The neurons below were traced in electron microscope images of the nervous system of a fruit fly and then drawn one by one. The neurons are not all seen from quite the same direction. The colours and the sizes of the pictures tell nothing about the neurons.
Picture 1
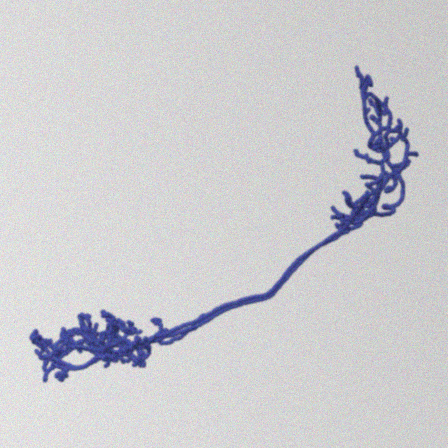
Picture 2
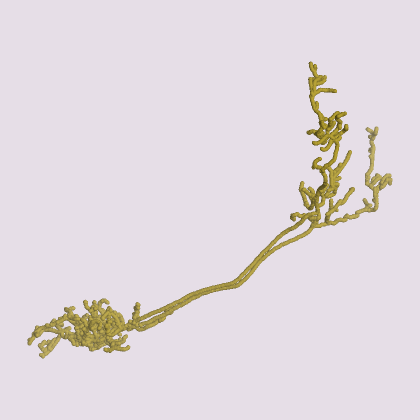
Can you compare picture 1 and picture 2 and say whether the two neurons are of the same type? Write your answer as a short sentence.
They are of the same cell type.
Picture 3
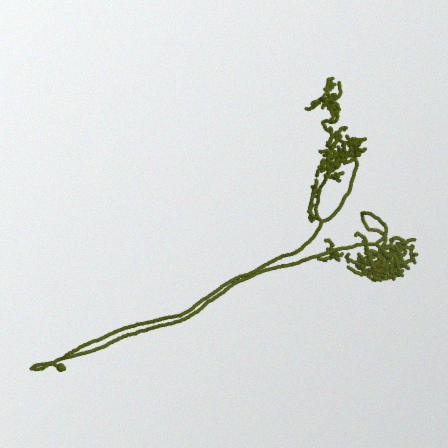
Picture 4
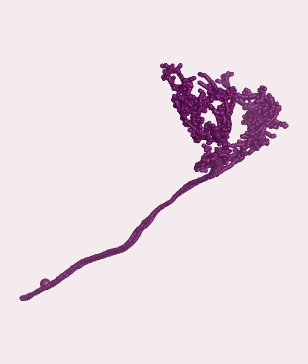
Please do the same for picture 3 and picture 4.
They are of different cell types.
